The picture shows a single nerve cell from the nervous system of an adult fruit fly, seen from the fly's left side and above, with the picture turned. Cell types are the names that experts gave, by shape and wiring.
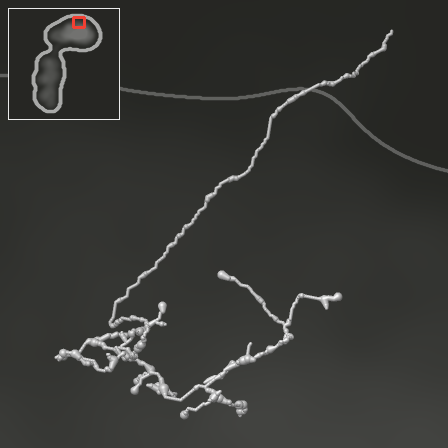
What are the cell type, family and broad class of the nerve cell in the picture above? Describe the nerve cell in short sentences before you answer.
The drawing shows no cell body. In this view it is about as wide as it is tall. The cell type is HRN_VP1d. The name of its family is class hygrosensory. It is a sensory neuron entering the brain.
